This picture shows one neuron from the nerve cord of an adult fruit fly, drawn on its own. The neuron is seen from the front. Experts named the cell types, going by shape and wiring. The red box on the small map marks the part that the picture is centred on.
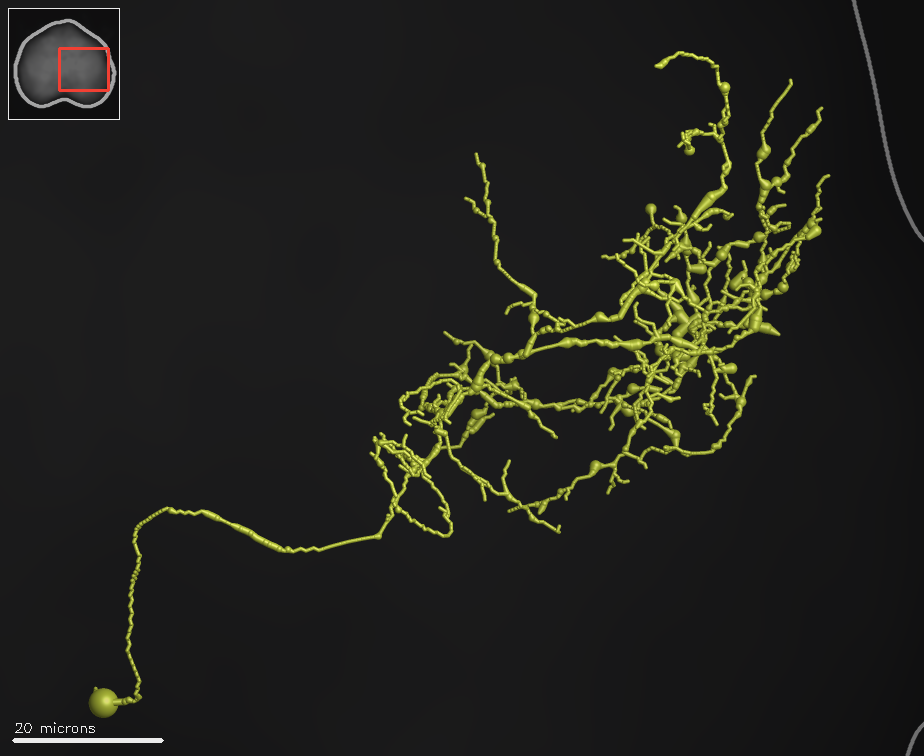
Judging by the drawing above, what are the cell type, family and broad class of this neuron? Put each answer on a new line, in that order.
IN14A032
hemilineage 14A
nerve-cord intrinsic neuron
